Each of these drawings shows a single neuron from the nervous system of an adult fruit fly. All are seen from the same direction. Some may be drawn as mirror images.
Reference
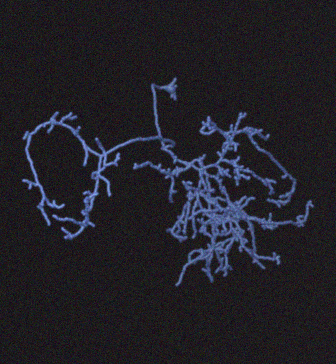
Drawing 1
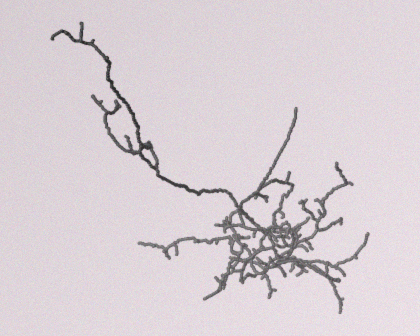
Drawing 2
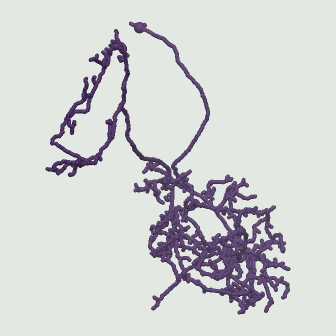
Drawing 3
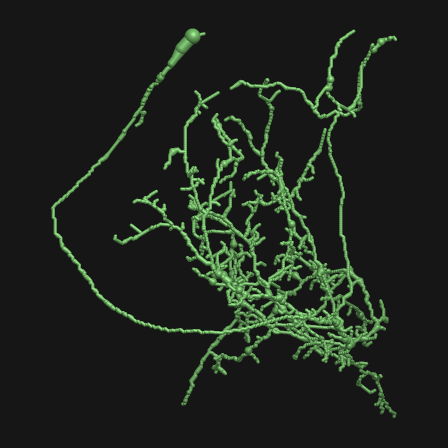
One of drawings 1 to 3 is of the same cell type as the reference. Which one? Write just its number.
2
